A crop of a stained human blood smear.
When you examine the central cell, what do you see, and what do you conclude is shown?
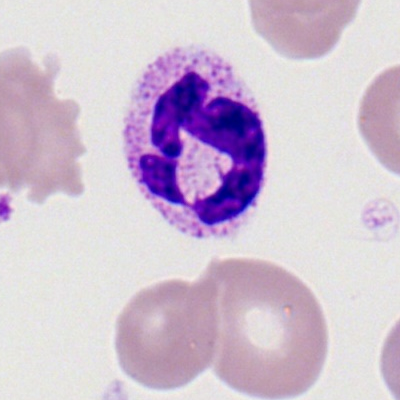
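A thick, curved band forms the nucleus; it is partly constricted and curls around a pale central patch of cytoplasm. No nucleoli are visible. Fine pink-purple granules are scattered evenly through the cytoplasm, and the cell surface shows no projections. This is a segmented neutrophil.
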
